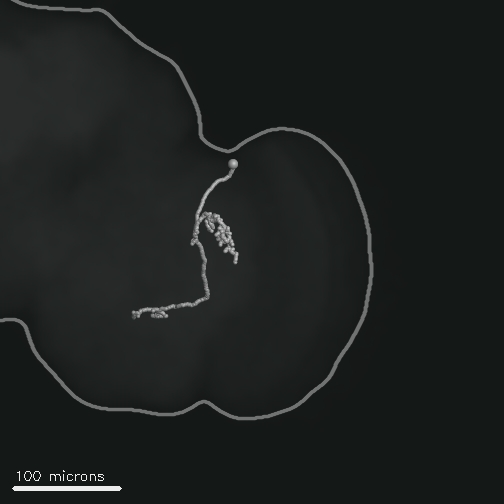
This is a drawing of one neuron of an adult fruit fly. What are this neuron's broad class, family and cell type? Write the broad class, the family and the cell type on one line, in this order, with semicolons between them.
visual projection neuron; LC; LC24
